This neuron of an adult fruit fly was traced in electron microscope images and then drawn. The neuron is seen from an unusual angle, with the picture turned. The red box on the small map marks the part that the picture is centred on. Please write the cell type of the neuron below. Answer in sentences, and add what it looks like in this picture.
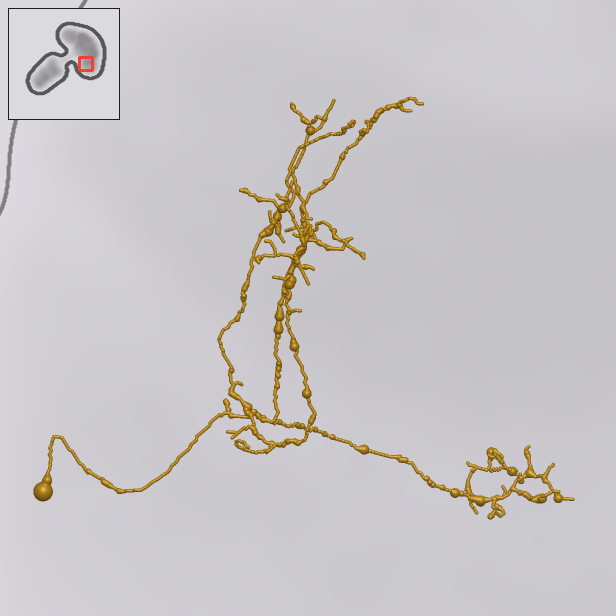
The cell type is Y14. This is an optic-lobe intrinsic neuron. It is in the brain and does not reach the nerve cord. The cell body is at the lower left of the picture. Dozens of branch ends can be seen.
